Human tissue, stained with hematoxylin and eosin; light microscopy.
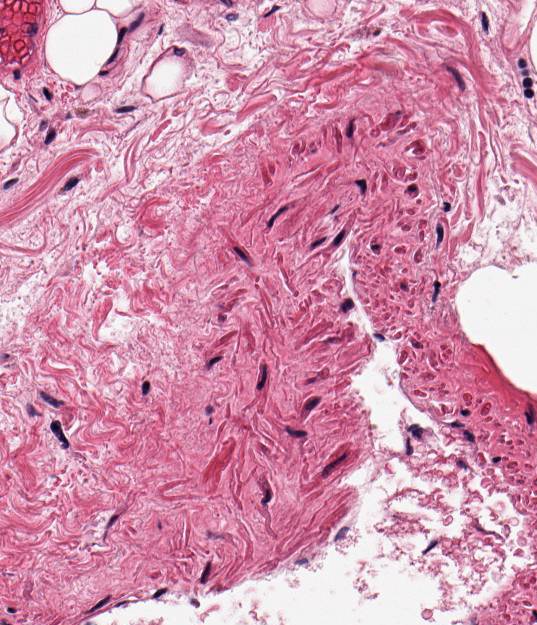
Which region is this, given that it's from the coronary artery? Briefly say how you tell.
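Tunica adventitia, then. Wavy pink collagen bundles fill most of the field, with sparse, widely spaced nuclei that are dark, slender and spindle-shaped, some curved.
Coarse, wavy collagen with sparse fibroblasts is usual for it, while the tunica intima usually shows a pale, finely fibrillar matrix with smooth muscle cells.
A few round, empty fat-cell spaces line the top edge.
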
